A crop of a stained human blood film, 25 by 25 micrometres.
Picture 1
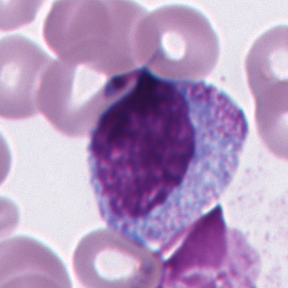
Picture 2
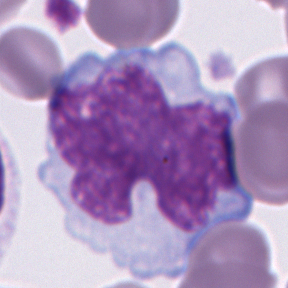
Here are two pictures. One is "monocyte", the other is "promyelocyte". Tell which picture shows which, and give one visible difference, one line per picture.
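Picture 1: promyelocyte. The cytoplasm is dusted with many fine purple granules.
Picture 2: monocyte. No distinct granules are seen in the cytoplasm.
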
